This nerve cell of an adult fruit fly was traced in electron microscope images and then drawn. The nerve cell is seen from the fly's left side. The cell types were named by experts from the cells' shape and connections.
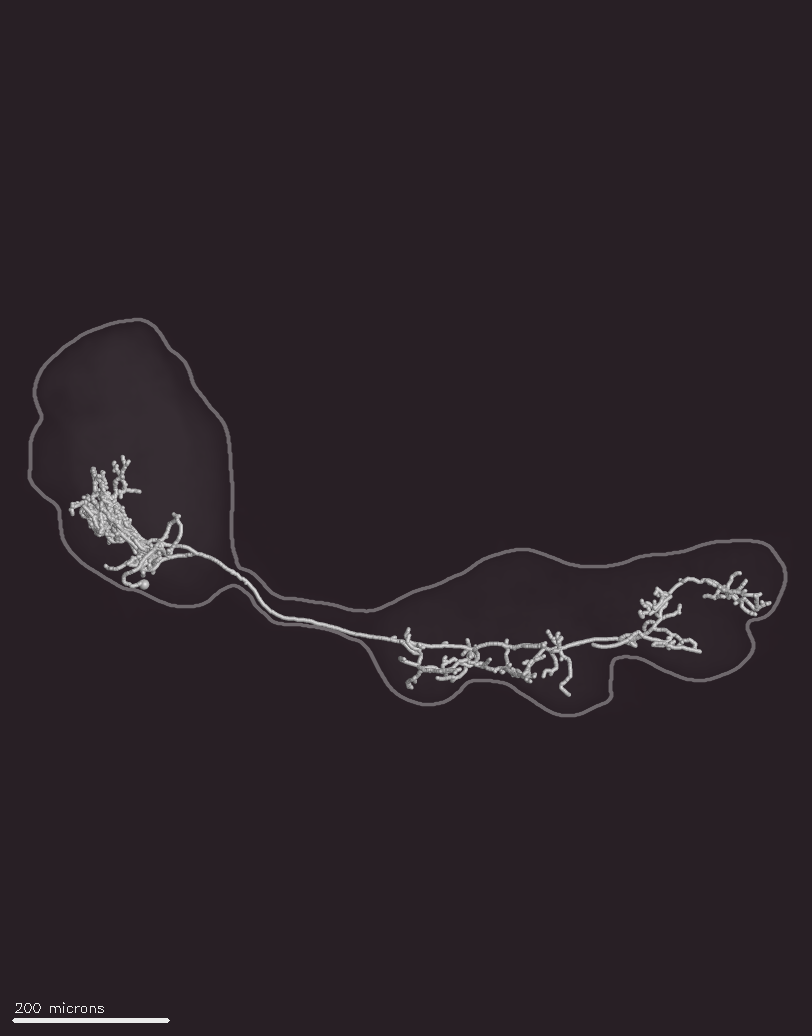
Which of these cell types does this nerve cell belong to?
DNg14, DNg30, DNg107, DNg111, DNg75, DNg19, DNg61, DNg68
DNg68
